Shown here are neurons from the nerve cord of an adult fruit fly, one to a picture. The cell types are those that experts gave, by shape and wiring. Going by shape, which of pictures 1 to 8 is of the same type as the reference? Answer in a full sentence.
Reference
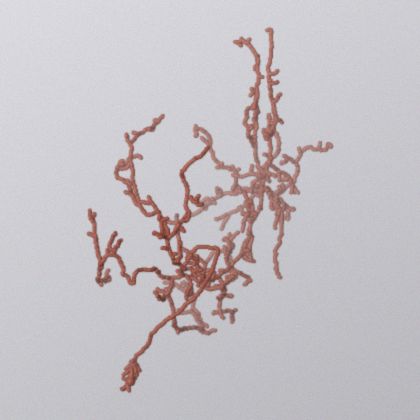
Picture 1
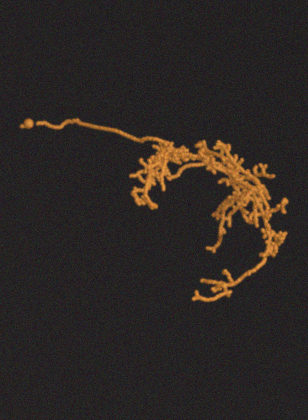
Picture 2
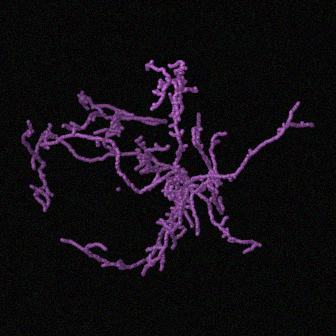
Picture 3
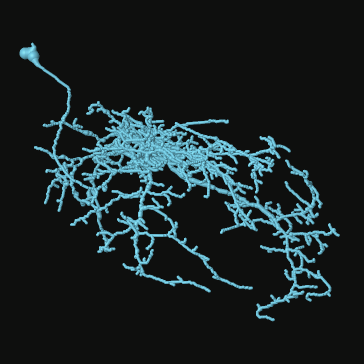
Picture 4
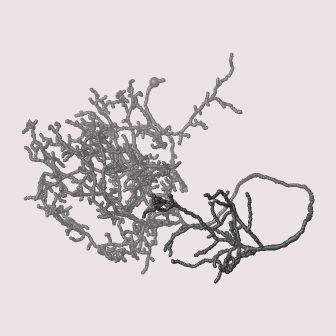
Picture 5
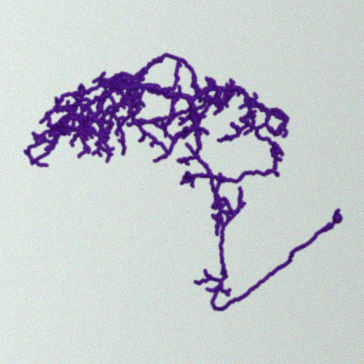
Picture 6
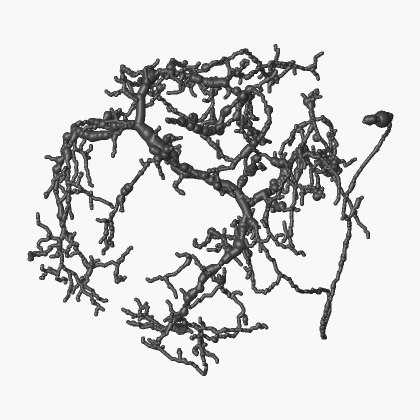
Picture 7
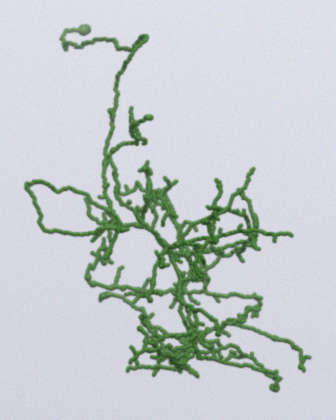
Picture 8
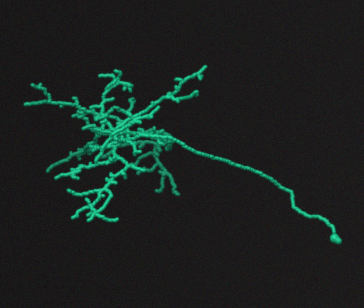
The neuron in picture 2 is of the same cell type.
